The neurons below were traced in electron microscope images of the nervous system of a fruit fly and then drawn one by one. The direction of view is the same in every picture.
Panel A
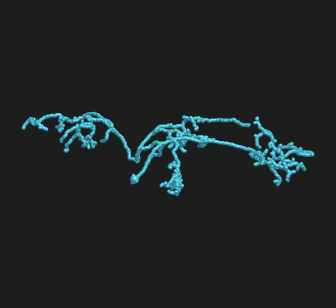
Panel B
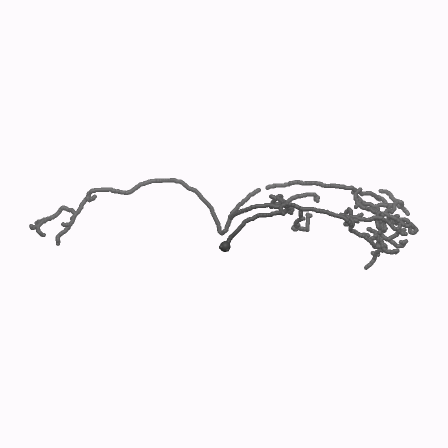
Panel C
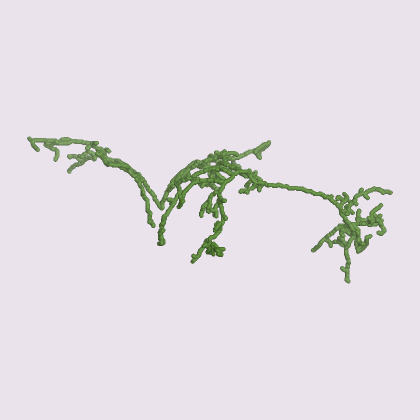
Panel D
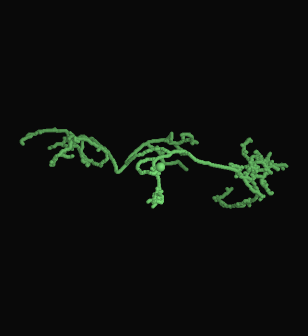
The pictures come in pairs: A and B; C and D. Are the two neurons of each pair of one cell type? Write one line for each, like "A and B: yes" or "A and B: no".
A and B: no
C and D: no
